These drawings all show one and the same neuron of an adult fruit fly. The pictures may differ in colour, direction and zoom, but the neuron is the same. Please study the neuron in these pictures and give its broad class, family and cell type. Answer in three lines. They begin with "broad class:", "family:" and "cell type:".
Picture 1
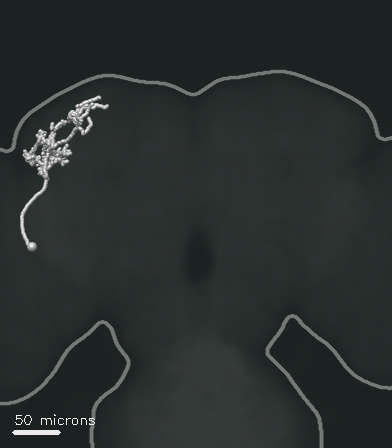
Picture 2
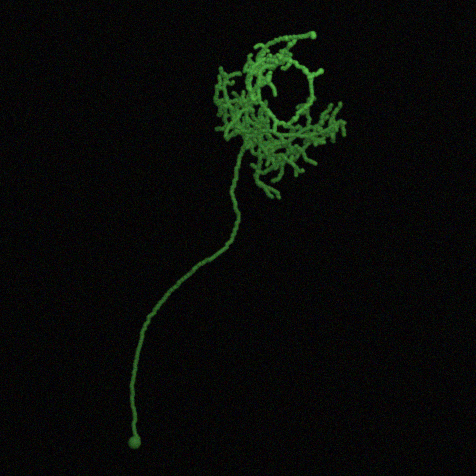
broad class: central-brain intrinsic neuron
family: hemilineage LHa2
cell type: CB1238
